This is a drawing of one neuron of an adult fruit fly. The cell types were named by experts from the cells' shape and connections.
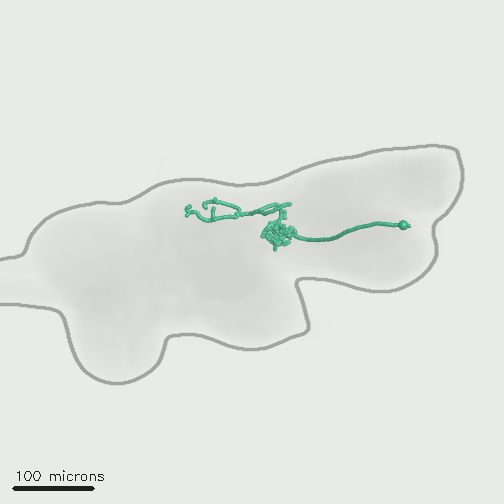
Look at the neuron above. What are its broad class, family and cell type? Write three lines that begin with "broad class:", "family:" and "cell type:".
broad class: nerve-cord intrinsic neuron
family: hemilineage 06A
cell type: IN06A124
